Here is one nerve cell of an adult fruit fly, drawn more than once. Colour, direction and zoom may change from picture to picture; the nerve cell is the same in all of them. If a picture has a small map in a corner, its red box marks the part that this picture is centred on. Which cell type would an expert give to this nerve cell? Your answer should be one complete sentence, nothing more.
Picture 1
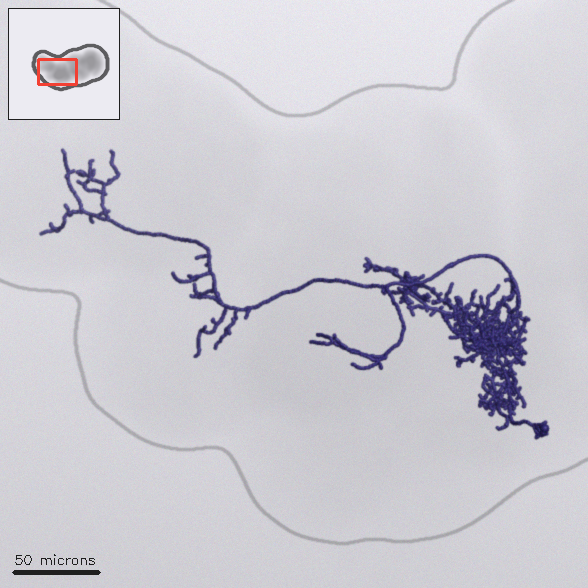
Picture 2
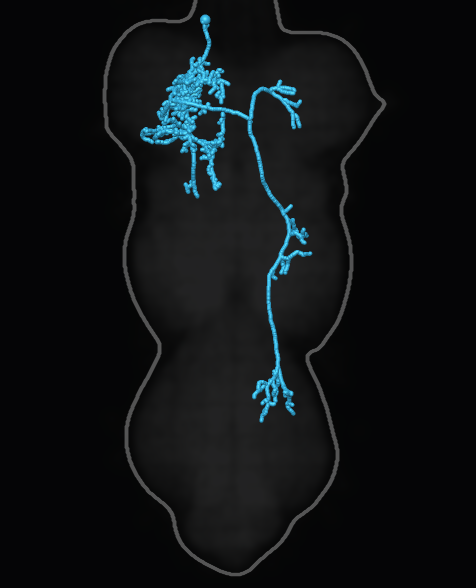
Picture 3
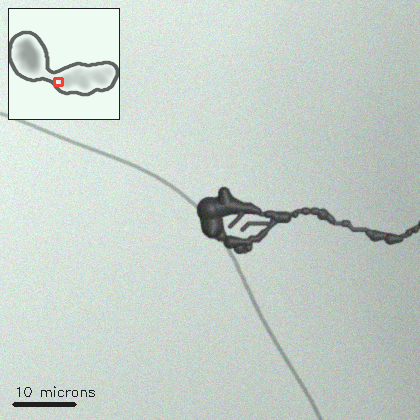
This nerve cell represents the cell type IN14B002.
